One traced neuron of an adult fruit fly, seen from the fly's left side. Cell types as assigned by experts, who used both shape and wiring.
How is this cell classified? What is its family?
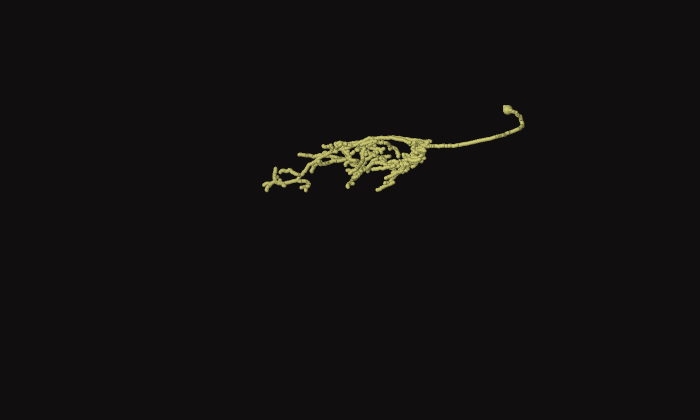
hemilineage 03B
